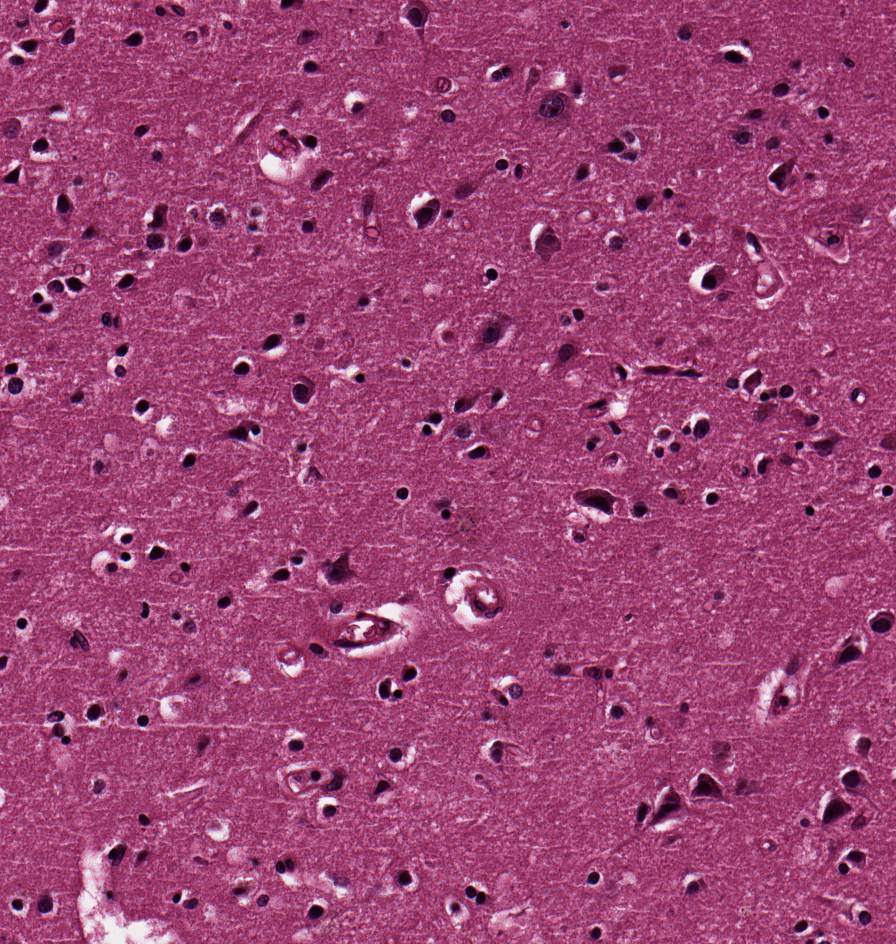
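Cerebral cortex: looking across it, the whole field is one continuous sheet of finely fibrillary pink-purple matrix with cells scattered through it. I find no epithelium, glands or tubules anywhere. Most of the nuclei are small, round and densely dark. Near the centre, small vessels lie surrounded by a clear space.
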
